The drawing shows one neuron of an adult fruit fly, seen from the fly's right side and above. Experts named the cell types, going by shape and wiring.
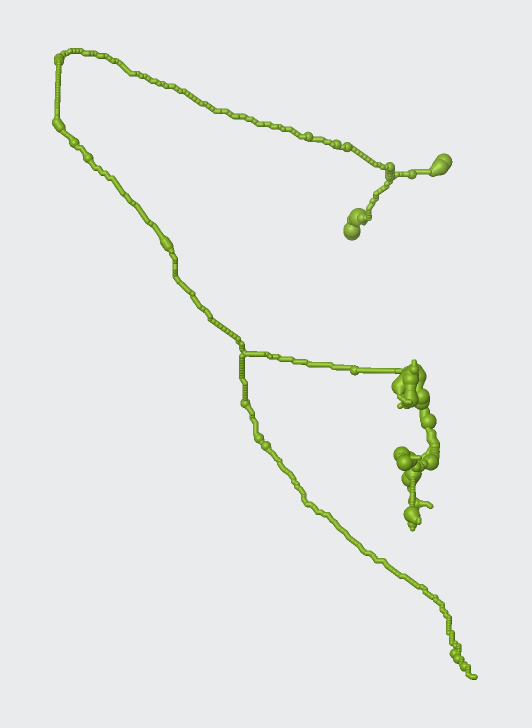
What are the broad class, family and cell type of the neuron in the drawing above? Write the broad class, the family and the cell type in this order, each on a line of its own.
sensory neuron entering the brain
class olfactory
ORN_VA2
